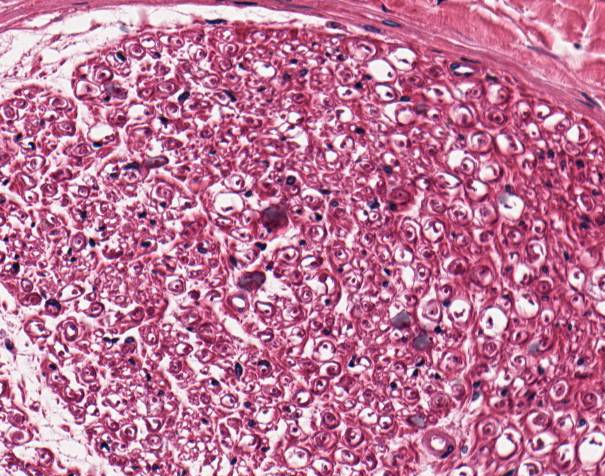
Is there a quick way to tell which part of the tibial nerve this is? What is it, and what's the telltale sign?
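What you are looking at is a nerve fascicle. It is the large rounded compartment that fills most of the field, edged along the top by a thin band of pink fibrous tissue. Inside, many of the ring profiles hold a small dark dot near their centre.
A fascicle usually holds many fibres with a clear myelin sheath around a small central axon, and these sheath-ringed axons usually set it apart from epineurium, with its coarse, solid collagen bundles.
In the narrow spaces between the rings lie small dark elongated nuclei. No fat is present.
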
